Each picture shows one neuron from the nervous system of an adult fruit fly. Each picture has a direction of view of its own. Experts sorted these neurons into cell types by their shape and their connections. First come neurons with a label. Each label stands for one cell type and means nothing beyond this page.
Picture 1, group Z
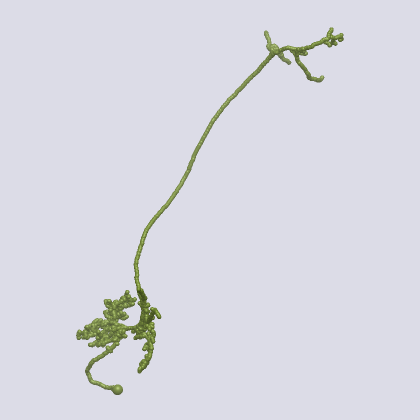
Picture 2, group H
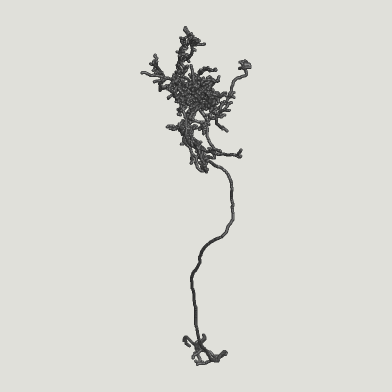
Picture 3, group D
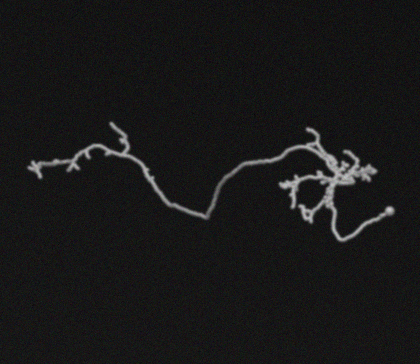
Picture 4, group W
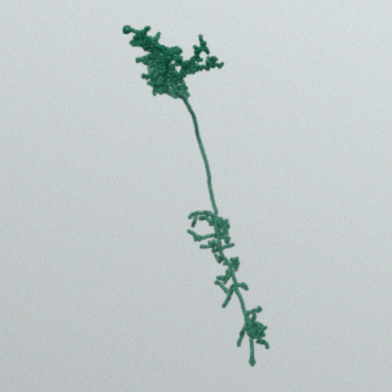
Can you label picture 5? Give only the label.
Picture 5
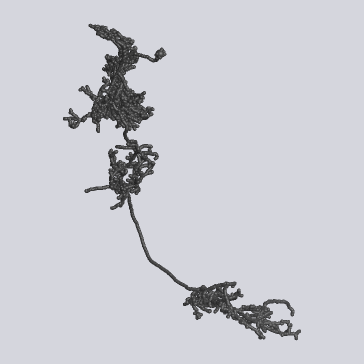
group W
